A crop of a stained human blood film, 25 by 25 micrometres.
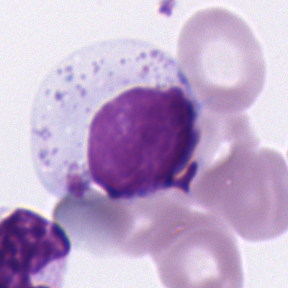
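Large granular lymphocyte; its nucleus sits off-centre toward the lower right of the cell. The chromatin is deep purple and fairly dense across the whole nucleus. Very pale grey-blue cytoplasm forms a broad rim, widest on the upper-left side.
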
